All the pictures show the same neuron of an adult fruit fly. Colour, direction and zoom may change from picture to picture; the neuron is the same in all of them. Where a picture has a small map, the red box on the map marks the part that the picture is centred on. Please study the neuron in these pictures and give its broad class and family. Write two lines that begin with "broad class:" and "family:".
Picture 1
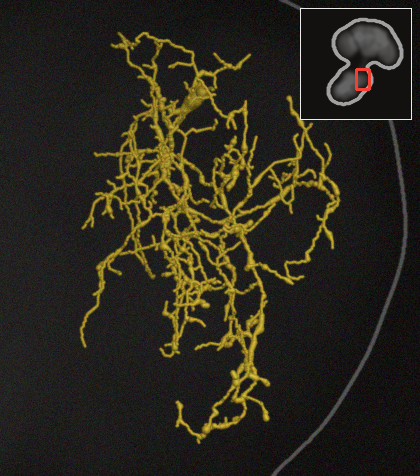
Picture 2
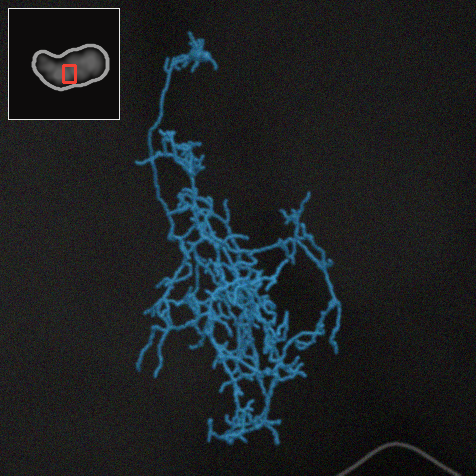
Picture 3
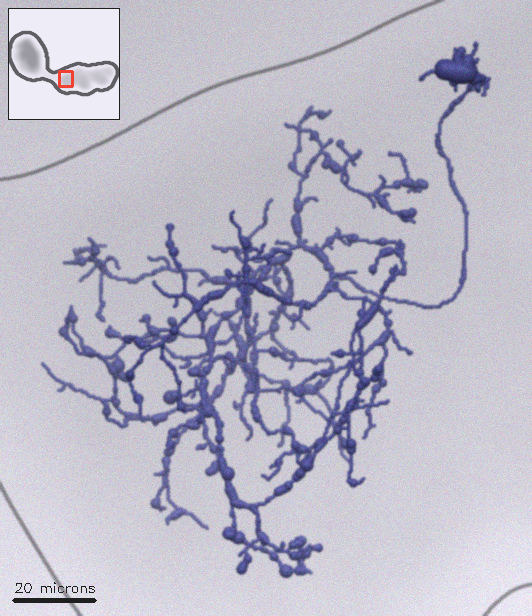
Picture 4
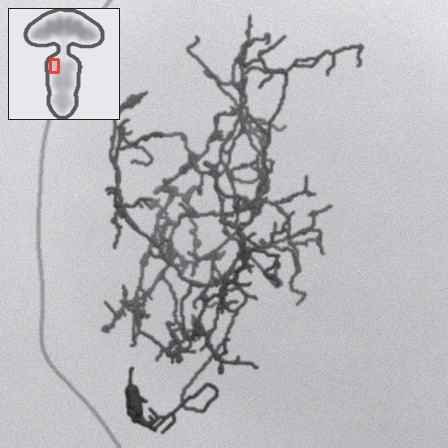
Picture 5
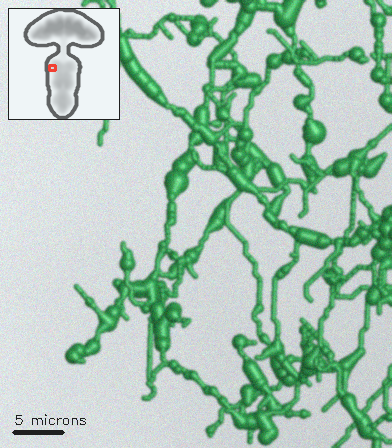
broad class: nerve-cord intrinsic neuron
family: hemilineage 21A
